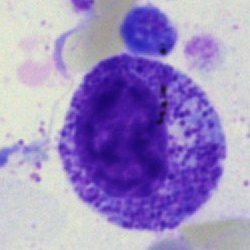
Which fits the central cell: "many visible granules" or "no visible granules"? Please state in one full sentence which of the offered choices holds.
What the cytoplasm holds is many visible granules.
